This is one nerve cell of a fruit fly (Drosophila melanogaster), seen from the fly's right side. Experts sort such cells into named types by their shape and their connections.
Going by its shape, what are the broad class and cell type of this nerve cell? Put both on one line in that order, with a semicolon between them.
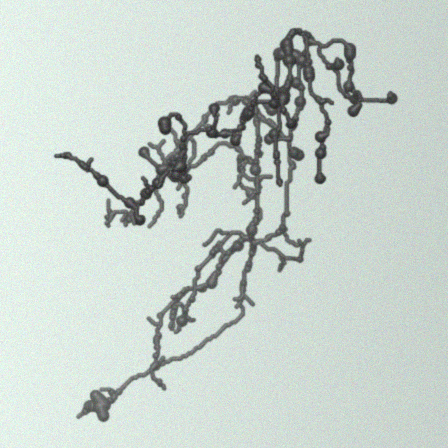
nerve-cord intrinsic neuron; INXXX424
